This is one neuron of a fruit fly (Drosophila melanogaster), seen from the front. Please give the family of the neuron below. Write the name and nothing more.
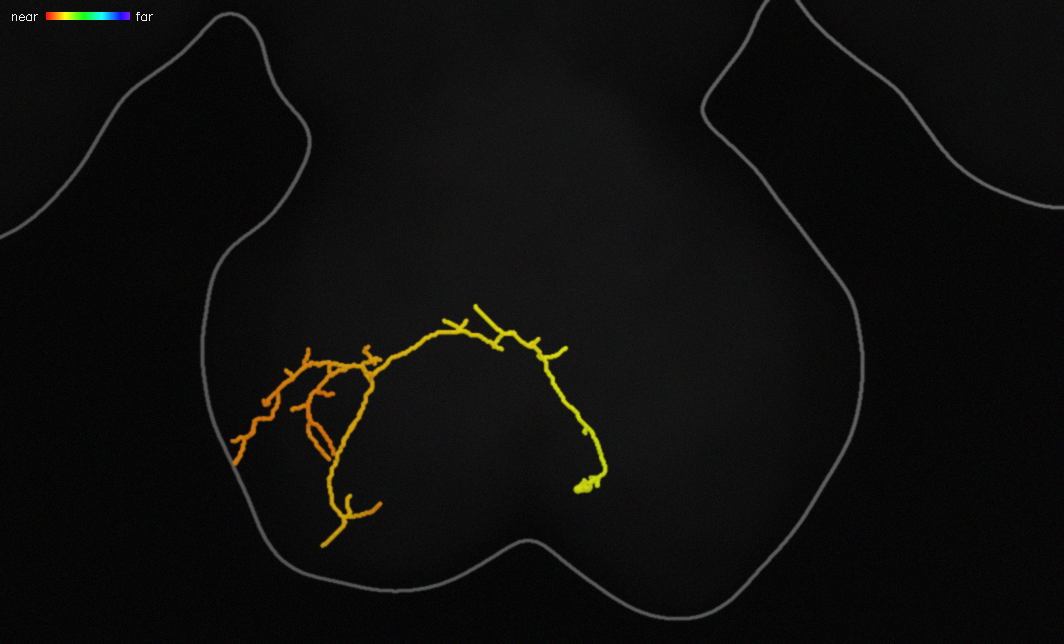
hemilineage 12B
